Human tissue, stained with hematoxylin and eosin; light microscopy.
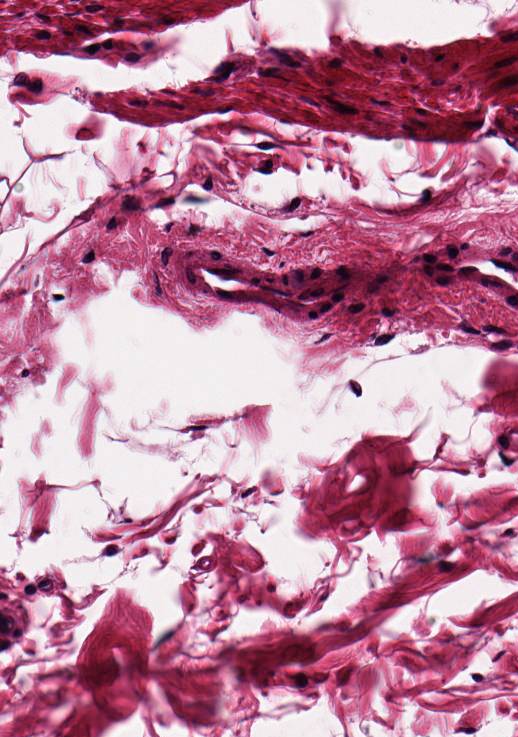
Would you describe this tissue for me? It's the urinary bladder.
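Upper field: bundles running roughly horizontally across the picture. Stain deep red-pink, texture finely fibrillar. Nuclei within bundles dark, elongated to oval, scattered singly. No epithelium anywhere in field.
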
